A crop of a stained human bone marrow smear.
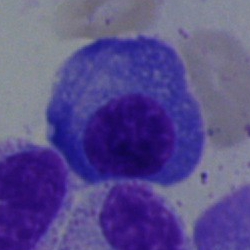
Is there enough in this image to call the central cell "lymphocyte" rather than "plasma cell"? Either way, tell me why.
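Plasma cell. Decided by cytoplasm: abundant, deep blue.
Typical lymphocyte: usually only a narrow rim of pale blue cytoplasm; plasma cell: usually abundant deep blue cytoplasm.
Nucleus off-centre, toward lower part of cell.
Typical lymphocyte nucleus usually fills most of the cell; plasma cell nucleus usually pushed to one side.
Small pale spots in cytoplasm above nucleus. No distinct pink-purple granules in cytoplasm.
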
